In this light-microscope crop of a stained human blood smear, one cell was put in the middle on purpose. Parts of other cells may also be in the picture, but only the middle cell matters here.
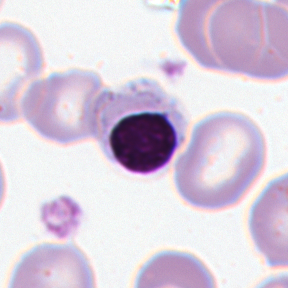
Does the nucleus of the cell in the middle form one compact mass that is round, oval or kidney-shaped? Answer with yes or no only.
Yes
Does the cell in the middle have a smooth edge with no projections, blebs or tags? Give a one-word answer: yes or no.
No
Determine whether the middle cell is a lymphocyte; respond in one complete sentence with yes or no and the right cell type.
No, an erythroblast rather than a lymphocyte is the cell at the centre of the crop.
